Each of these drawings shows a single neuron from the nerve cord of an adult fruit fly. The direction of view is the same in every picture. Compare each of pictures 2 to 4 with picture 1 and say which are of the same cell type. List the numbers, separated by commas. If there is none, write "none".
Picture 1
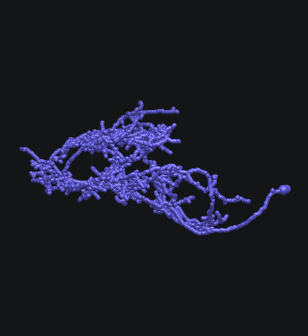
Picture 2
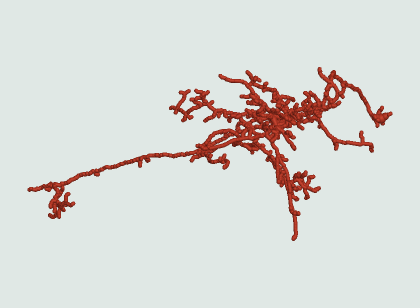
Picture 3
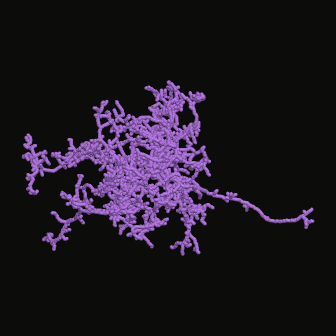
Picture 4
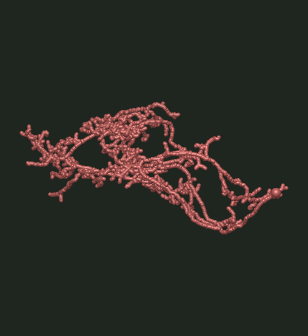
3, 4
